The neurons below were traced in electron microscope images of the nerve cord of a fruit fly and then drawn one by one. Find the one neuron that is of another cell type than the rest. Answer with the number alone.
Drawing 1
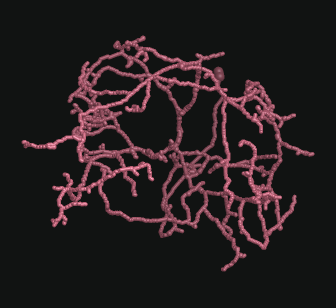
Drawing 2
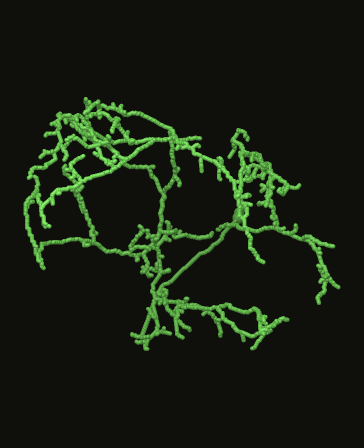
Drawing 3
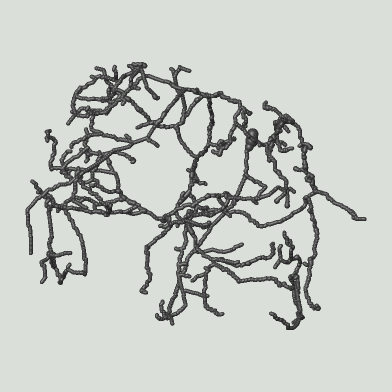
2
